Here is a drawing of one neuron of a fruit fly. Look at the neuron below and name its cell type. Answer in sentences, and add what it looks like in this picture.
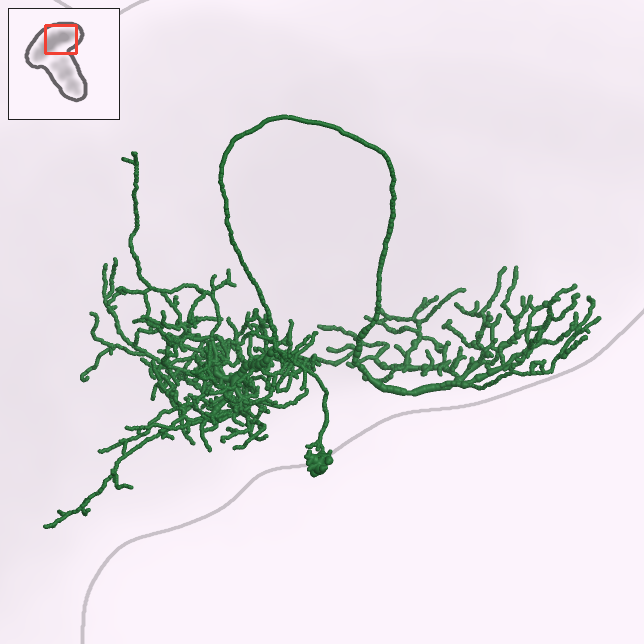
It is of cell type LPT53. This is a visual centrifugal neuron. As drawn here it is wider than it is tall.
